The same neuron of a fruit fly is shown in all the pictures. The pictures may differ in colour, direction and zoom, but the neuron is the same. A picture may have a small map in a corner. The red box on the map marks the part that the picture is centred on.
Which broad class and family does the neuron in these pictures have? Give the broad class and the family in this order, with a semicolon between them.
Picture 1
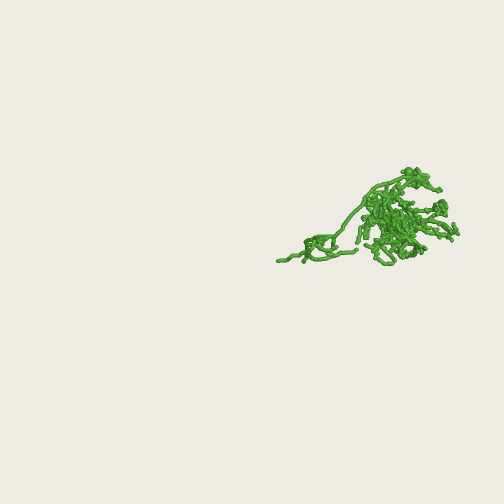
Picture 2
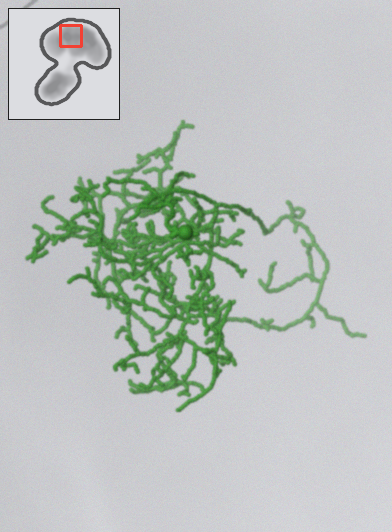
central-brain intrinsic neuron; hemilineage VLPa1_medial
